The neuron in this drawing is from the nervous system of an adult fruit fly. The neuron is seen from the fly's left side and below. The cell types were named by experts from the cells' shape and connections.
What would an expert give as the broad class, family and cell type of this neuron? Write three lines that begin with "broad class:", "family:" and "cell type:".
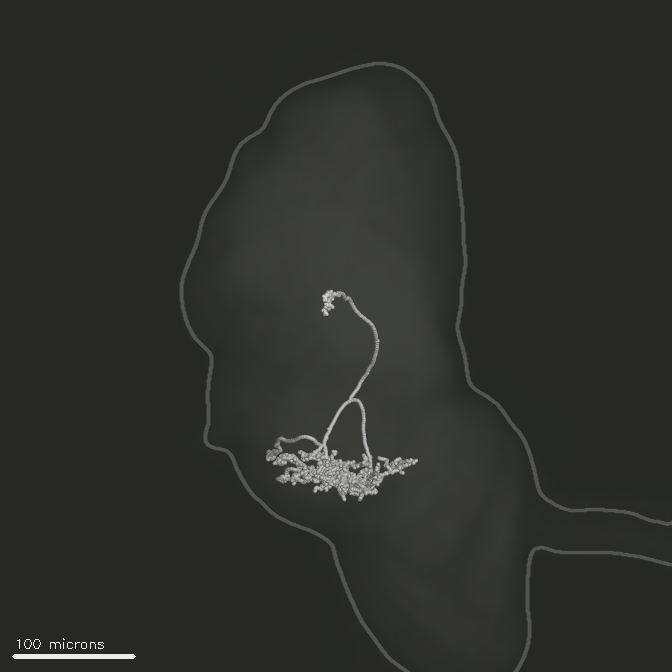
broad class: central-brain intrinsic neuron
family: hemilineage ALl1_ventral
cell type: SAD052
